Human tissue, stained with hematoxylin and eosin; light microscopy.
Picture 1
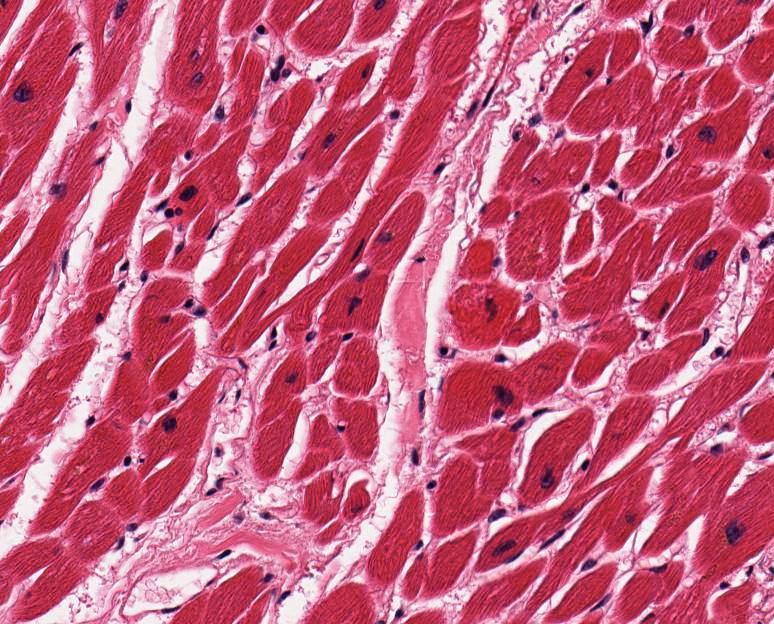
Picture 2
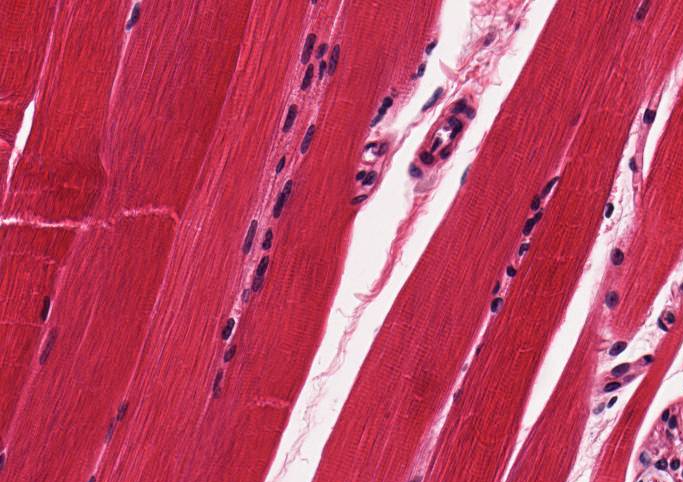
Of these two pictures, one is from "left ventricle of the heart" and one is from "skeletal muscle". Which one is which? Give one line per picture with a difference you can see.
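Site of picture 1: left ventricle of the heart. The cardiac muscle cells each have a single nucleus placed in the centre of the cell.
Site of picture 2: skeletal muscle. The nuclei are dark, elongated ovals lying along the edges of the fibres rather than in their centres.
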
